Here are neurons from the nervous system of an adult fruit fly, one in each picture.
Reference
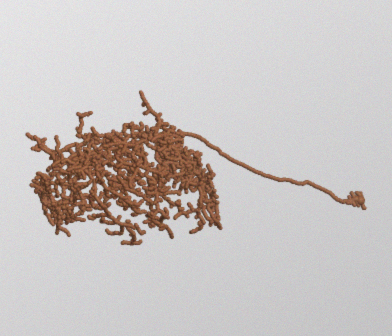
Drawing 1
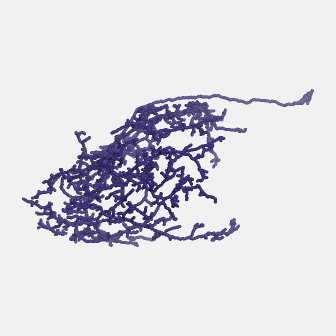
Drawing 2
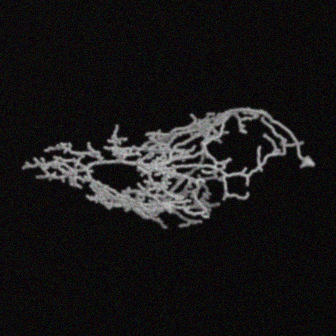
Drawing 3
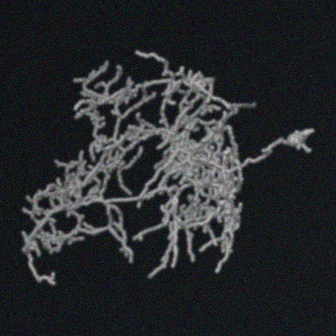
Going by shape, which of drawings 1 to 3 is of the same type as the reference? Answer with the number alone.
1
